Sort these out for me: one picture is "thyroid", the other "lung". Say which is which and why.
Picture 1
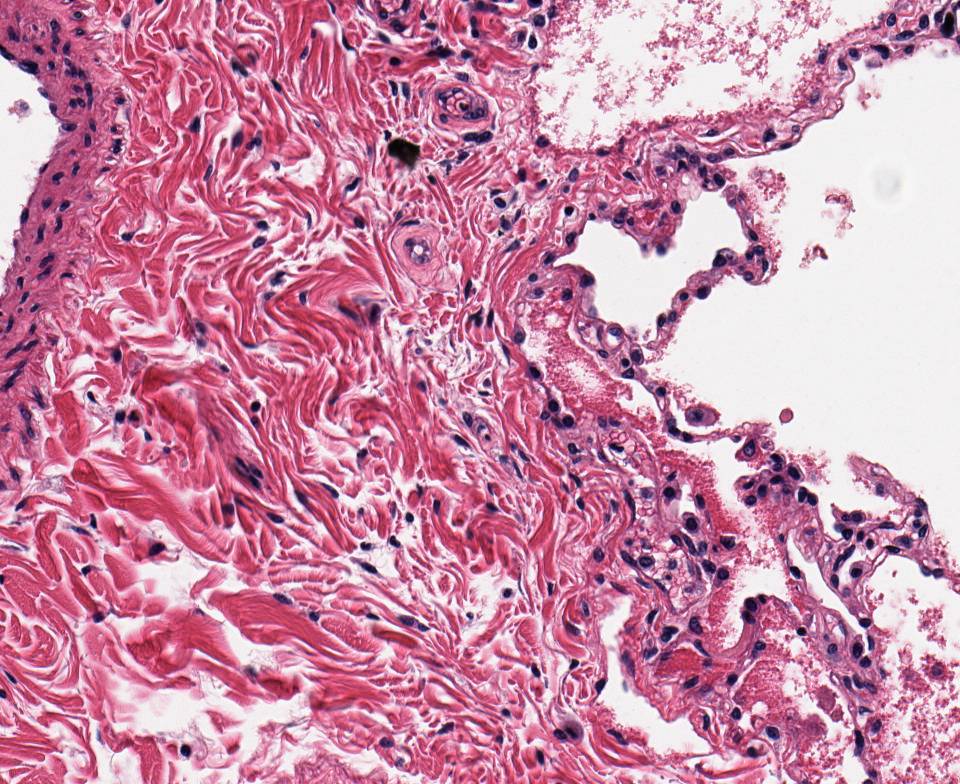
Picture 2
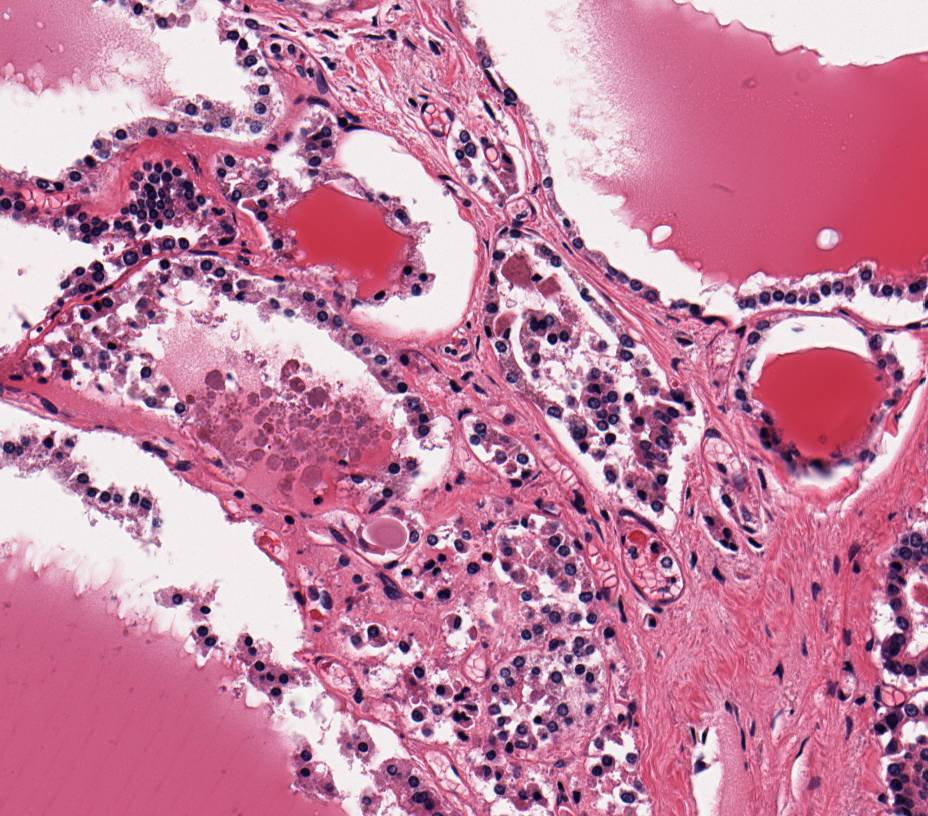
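Picture 1 shows lung, and picture 2 shows thyroid. In picture 1, dense pink connective tissue fills the left two-thirds of the field; it is made of thick, wavy, deeply eosinophilic collagen bundles running in many directions, with sparse small dark spindle-shaped nuclei between them. Along its left edge runs a narrow, more cellular band containing elongated nuclei aligned parallel to the border. Delicate thin-walled septa bordering open spaces occupy the right third. In picture 2, the spaces are lined by a single layer of cuboidal cells, and in the lower centre, cells with pale to clear cytoplasm form small nests separated by delicate thin-walled vessels. The lining cells and the nested cells both have small, round, dark nuclei of fairly uniform size.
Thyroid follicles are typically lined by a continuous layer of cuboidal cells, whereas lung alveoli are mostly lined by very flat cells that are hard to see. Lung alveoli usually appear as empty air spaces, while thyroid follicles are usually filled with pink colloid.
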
